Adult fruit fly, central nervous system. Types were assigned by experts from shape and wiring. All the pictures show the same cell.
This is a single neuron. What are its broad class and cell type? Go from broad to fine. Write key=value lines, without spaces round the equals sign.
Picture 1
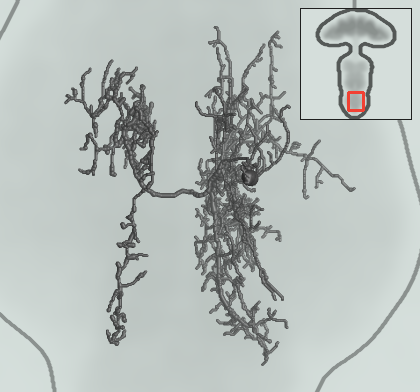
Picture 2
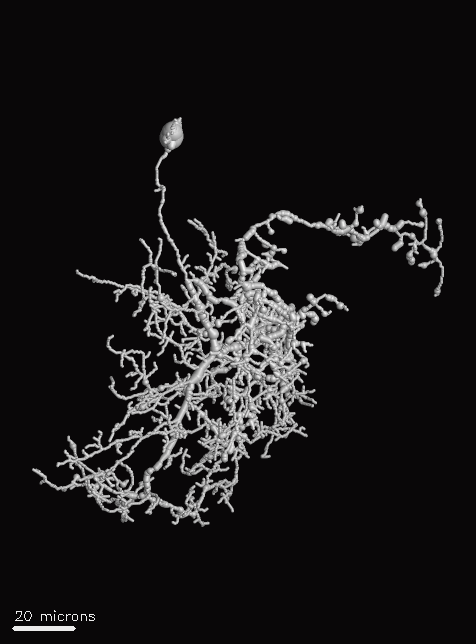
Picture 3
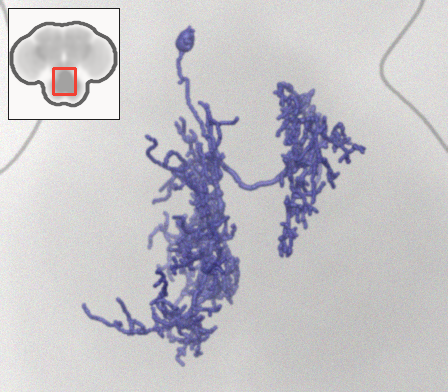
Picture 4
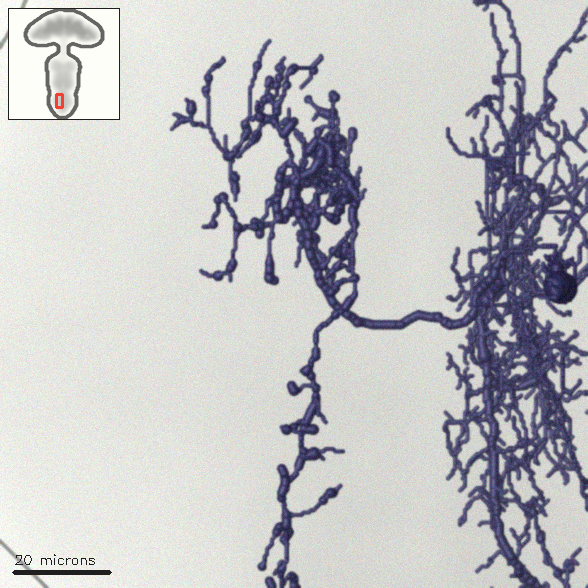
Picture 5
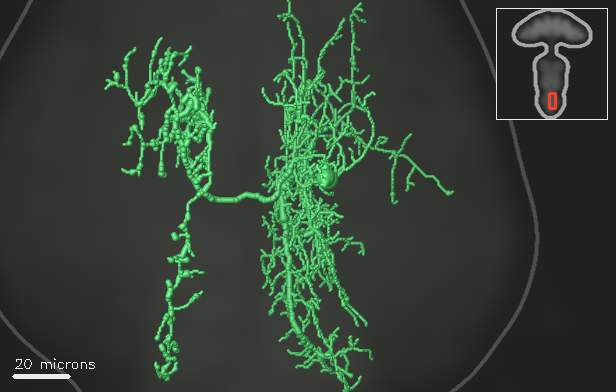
broad_class=nerve-cord intrinsic neuron
cell_type=INXXX054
